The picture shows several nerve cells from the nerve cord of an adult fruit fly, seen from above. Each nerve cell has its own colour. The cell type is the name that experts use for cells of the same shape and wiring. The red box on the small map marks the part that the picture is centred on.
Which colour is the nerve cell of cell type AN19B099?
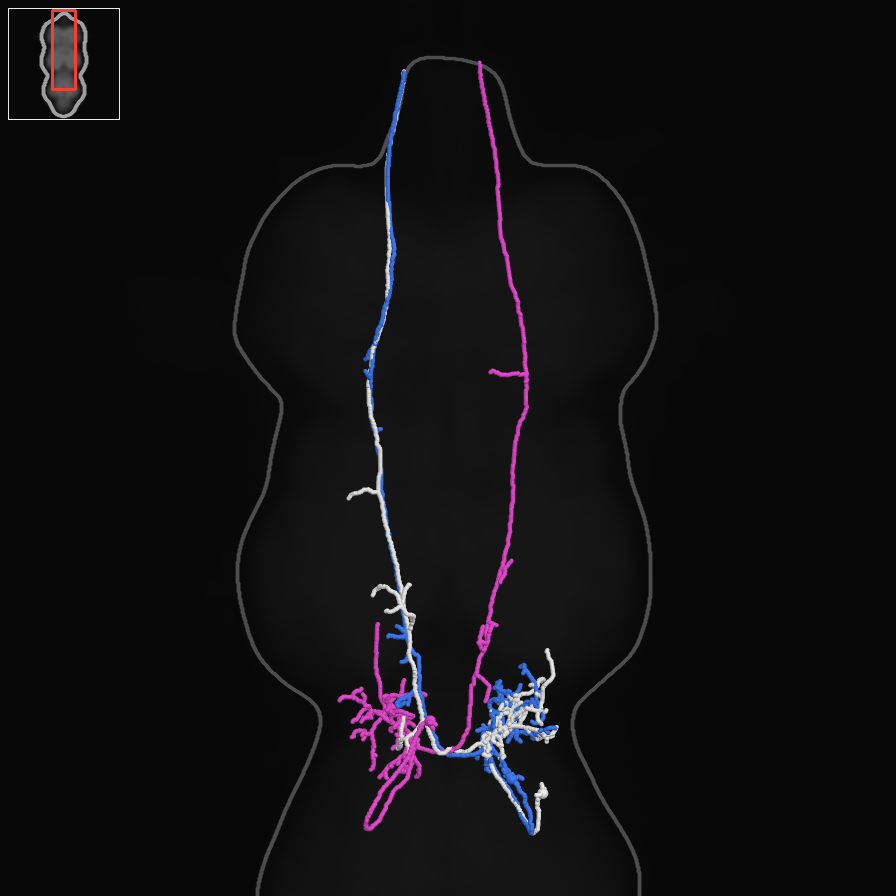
magenta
